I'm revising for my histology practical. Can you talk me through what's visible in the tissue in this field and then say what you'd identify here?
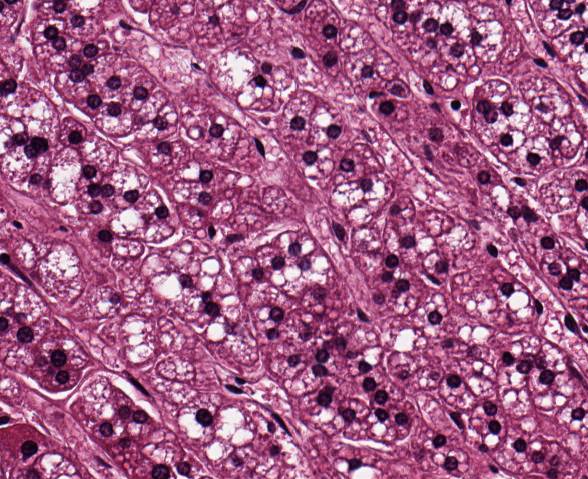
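Long cords of cells cross the field diagonally, upper left to lower right. Their cytoplasm is foamy, packed with many clear vacuoles of varying size. Most cells hold a single small, round, dark nucleus. Delicate septa between cords carry flattened, elongated nuclei. This is adrenal gland.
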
